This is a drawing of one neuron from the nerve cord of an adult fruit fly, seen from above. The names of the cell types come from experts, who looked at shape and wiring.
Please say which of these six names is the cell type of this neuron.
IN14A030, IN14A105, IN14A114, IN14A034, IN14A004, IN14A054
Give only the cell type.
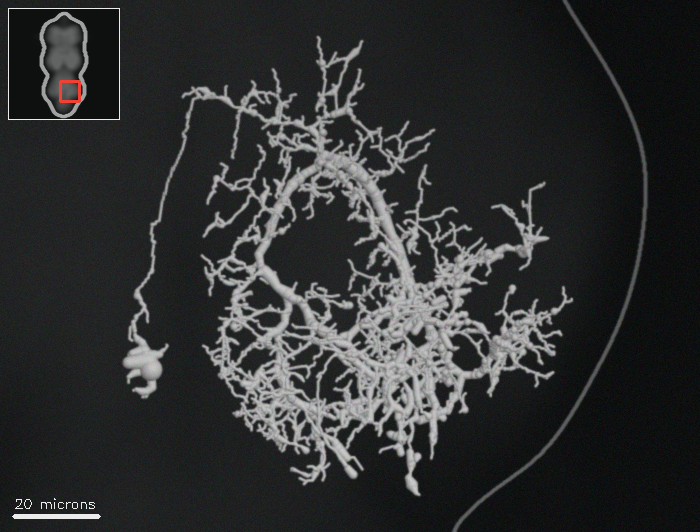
IN14A004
